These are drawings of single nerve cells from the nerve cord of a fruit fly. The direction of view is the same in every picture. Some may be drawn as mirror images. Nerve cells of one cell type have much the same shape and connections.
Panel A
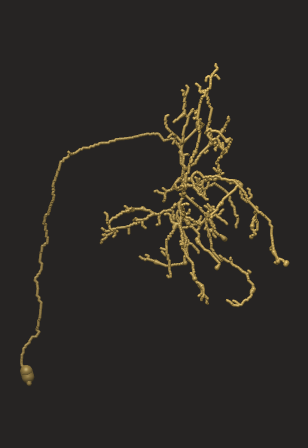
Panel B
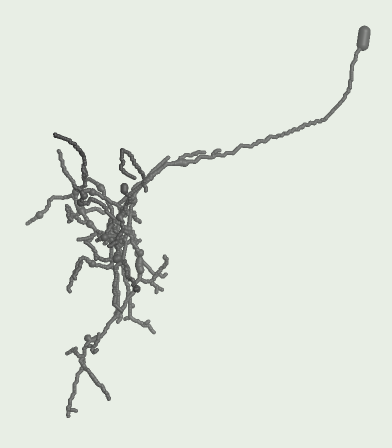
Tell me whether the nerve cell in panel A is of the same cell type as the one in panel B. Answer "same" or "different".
different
